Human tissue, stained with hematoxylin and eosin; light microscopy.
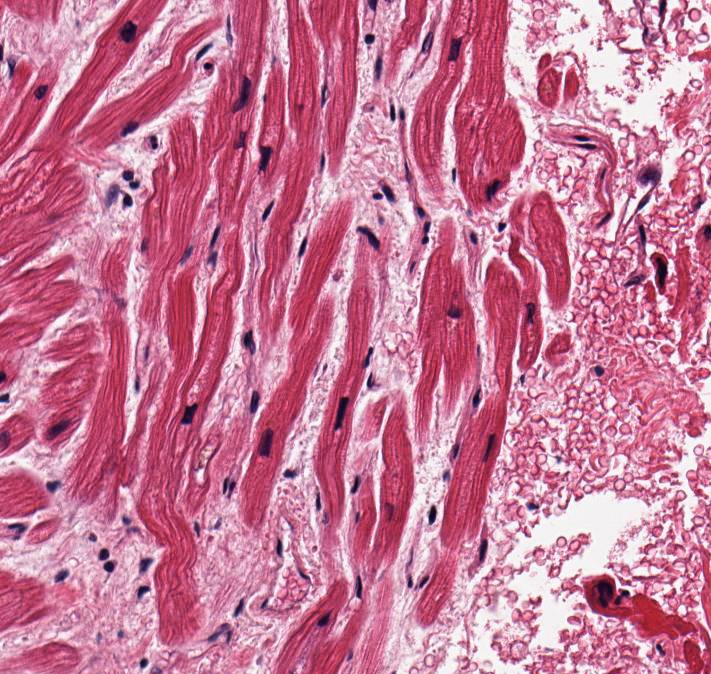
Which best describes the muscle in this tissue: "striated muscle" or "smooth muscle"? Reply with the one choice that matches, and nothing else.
Striated muscle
